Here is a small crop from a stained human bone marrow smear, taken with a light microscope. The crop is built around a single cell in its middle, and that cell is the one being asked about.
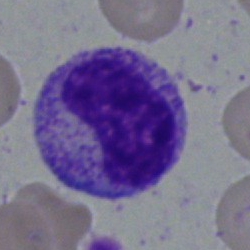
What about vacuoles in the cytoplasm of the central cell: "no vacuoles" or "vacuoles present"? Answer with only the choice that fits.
No vacuoles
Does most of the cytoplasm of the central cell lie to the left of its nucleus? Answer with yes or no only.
Yes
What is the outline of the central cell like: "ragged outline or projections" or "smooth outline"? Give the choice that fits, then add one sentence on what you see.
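Smooth outline. The cell outline is round with a smooth edge.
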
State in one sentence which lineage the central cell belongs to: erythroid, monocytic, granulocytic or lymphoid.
The lineage represented by the cell in the middle is granulocytic.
